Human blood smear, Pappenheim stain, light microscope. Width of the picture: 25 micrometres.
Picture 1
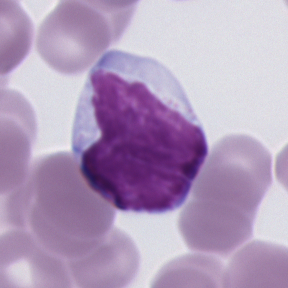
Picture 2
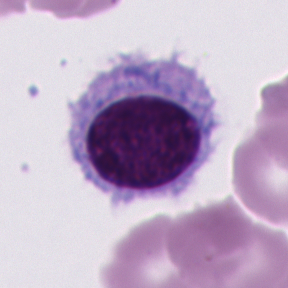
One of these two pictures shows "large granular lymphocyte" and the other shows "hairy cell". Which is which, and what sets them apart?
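The large granular lymphocyte is in picture 1, and the hairy cell is in picture 2. Start with the edge: the large granular lymphocyte has a smooth oval outline, taller than it is wide, while the hairy cell's border is ragged, with many fine hair-like projections all the way round.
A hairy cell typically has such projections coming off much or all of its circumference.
Next to the upper right edge of the nucleus in picture 1 there are a few fine reddish-purple granules; picture 2 has no distinct reddish-purple granules in its cytoplasm, and no clear vacuoles either.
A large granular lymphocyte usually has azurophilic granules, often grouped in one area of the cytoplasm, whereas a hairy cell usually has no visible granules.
The cytoplasm is pale blue in both cells. The lymphocyte's nucleus has a notch in its left side and nearly touches the cell border along its lower edge, leaving the broadest band of cytoplasm above and to the left of it. The hairy cell's nucleus is oval and smooth, without any indentation, and lies toward the bottom of the cell.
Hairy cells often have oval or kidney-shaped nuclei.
Its chromatin is dark purple and mottled, with darker clumps among lighter areas. For size, the large granular lymphocyte is about 15 by 12 micrometres with a nucleus of about 13 by 11 micrometres, and the hairy cell is about 13 micrometres across with a nucleus of about 10 by 8 micrometres that fills about 50% of its area.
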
